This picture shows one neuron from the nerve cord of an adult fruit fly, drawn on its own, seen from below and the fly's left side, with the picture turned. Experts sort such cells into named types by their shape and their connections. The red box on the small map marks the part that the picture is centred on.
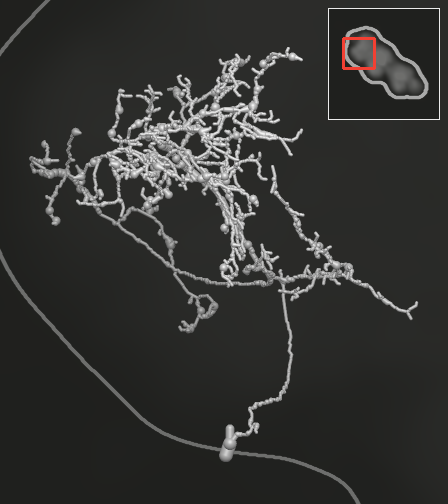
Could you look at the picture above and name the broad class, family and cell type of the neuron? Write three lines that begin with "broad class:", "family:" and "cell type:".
broad class: nerve-cord intrinsic neuron
family: hemilineage 04B
cell type: IN04B079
